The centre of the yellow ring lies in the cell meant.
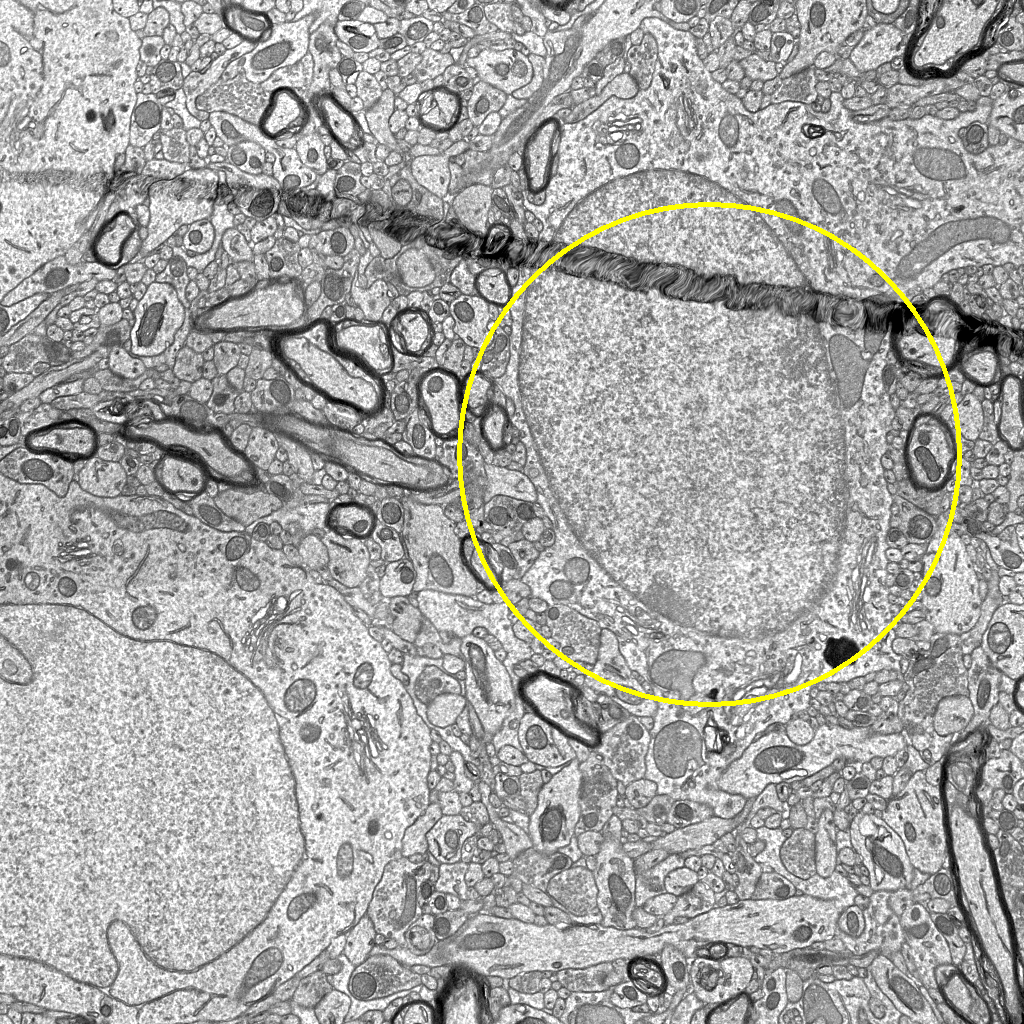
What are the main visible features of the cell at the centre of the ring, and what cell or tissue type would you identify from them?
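The nuclear envelope runs smoothly, without deep infoldings. Chromatin is pale, finely granular and evenly spread, with no thick dark clumps at the envelope. A few round mitochondria lie in the cytoplasm at the lower left of the nucleus. One very dark, irregular dense body sits at the cell's lower right edge. This is an astrocyte.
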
